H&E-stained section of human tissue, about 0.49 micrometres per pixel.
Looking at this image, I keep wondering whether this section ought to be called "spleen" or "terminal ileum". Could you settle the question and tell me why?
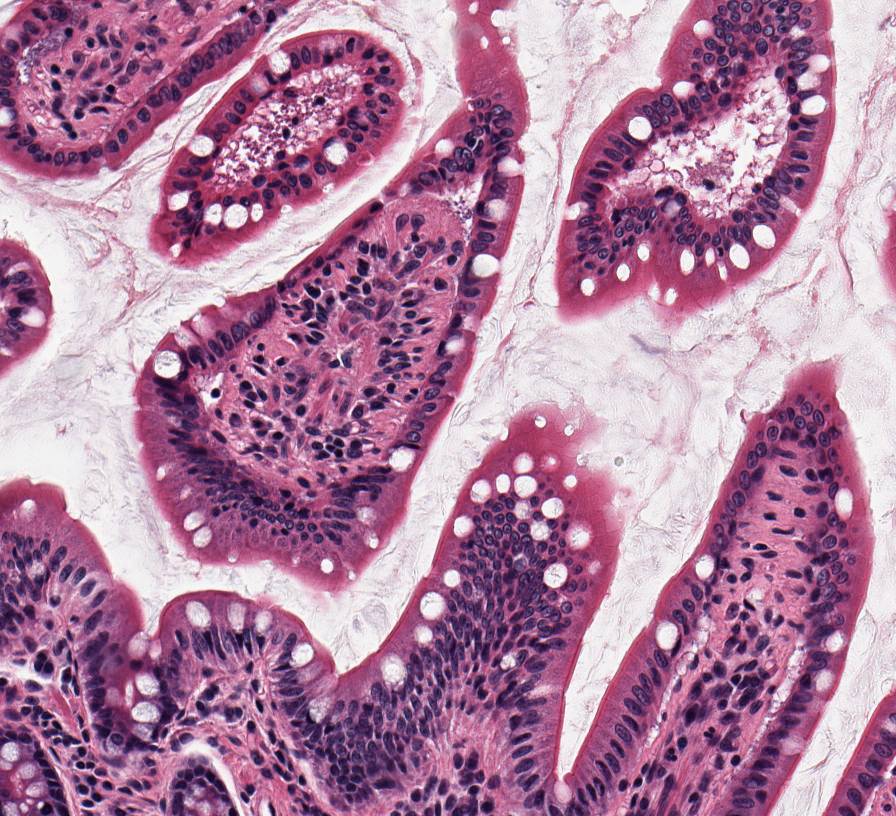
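This is terminal ileum. Each projection is covered by a single layer of tall columnar epithelial cells, whose nuclei are dark, elongated and placed toward the base. A thin, deeply eosinophilic rim lines the free surface. Goblet cells with round, pale mucin vacuoles lie scattered among the columnar cells of every projection.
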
